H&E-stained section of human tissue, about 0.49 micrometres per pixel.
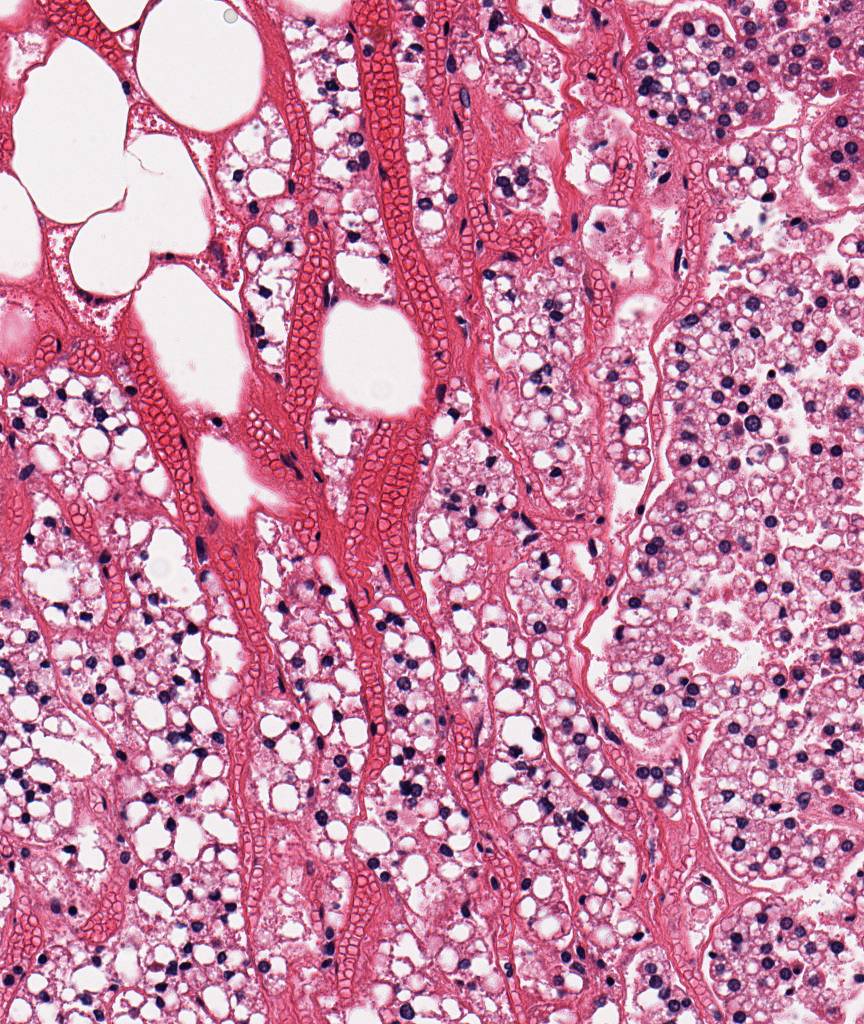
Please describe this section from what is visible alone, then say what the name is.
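In the left and centre, cells have pale cytoplasm filled with many clear round vacuoles. These cord cells carry small, round, dark-staining nuclei, mostly one per cell. Toward the right edge, cells lie in rounded nests with pinker, more finely vacuolated cytoplasm. Large empty rounded adipocyte spaces cluster in the upper left corner. The section is adrenal gland.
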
